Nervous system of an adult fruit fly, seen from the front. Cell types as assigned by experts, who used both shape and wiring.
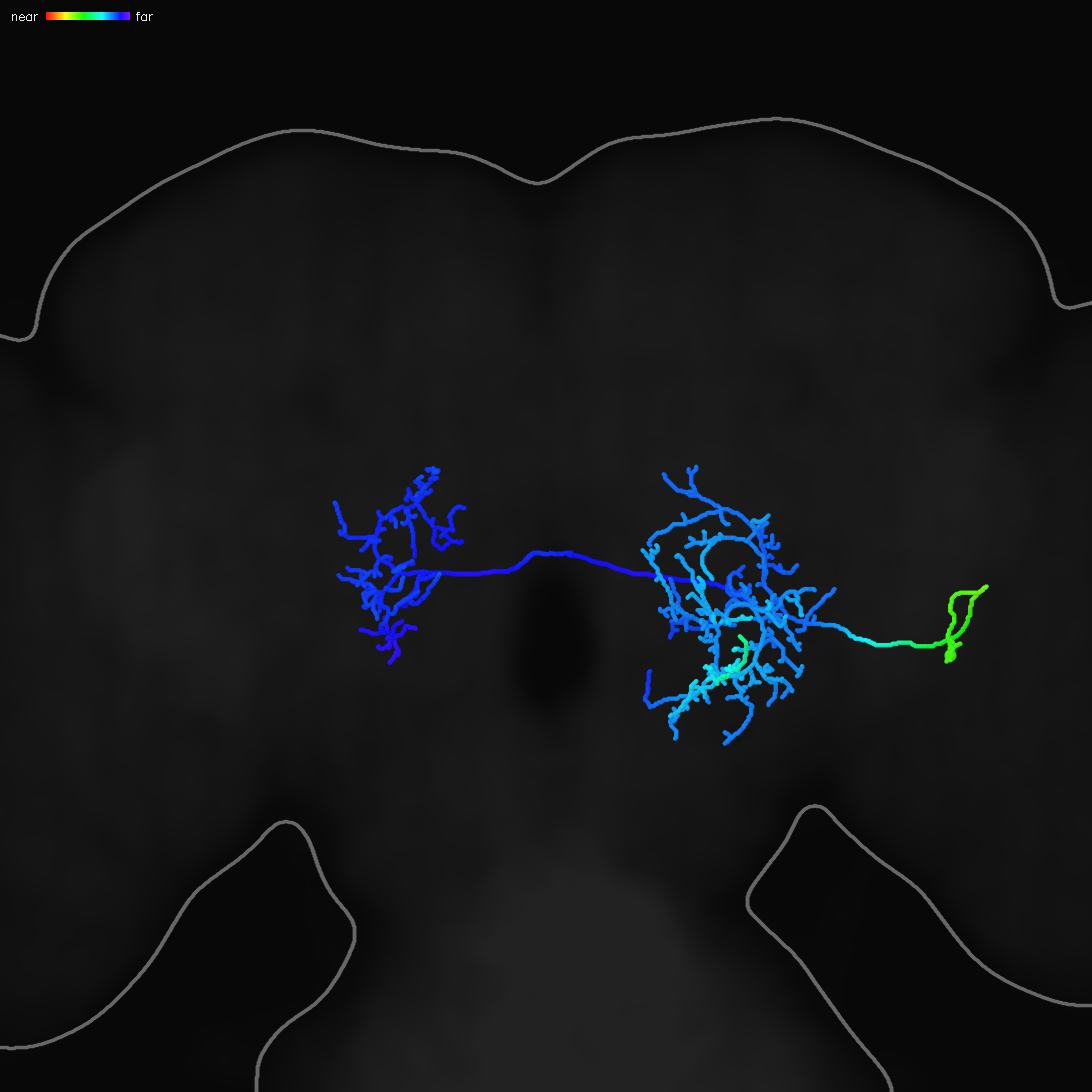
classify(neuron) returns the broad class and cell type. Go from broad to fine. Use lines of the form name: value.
broad class: central-brain intrinsic neuron
cell type: PS303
